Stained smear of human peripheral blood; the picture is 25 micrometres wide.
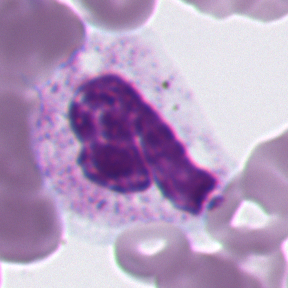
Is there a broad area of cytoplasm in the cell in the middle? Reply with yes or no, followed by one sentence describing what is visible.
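Yes. The cytoplasm is abundant and pale pinkish-lilac.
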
